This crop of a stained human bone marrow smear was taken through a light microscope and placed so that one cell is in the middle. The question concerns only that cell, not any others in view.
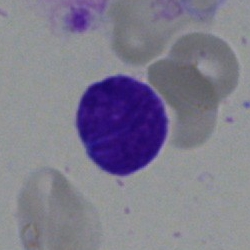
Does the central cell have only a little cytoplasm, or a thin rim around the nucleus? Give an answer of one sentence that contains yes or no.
Yes, its nucleus fills most of the cell.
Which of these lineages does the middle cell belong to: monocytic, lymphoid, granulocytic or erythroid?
lymphoid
